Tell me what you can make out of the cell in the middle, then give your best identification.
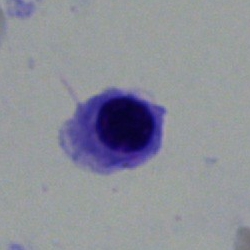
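Look first at the edge: it is irregular, with a ragged, uneven margin. The nucleus sits toward the right side, and you won't find a nucleolus in it. From the upper-left edge, a thin thread-like projection reaches out. This cell is an erythroblast.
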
